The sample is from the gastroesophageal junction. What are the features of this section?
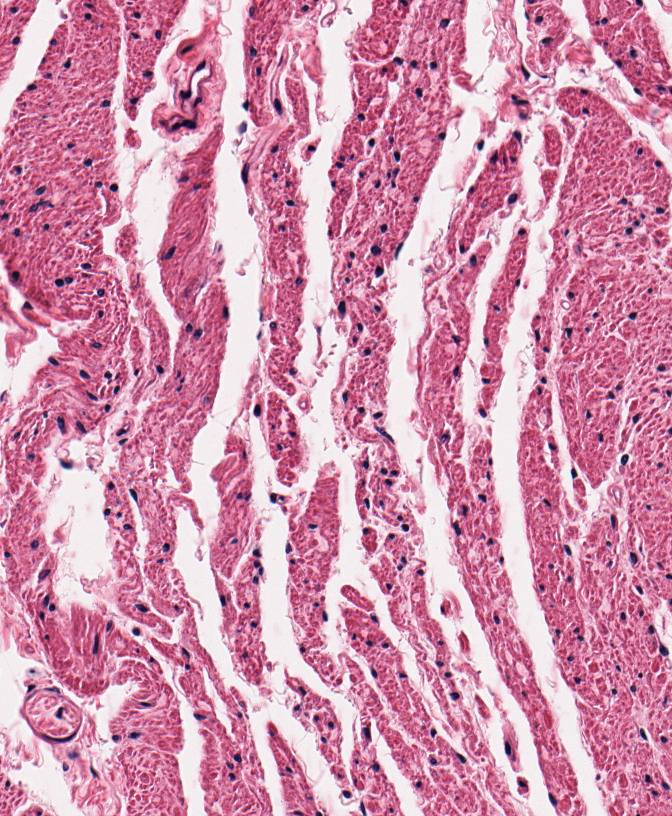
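Nothing but bundles of pink-staining muscle fibres fills the field, with no epithelium or glands. The fibre cytoplasm is deeply eosinophilic, with a fine granular to fibrillar texture, and small, dark, oval nuclei are scattered within the fibres throughout. Between the fibres lies only scant, pale, wispy connective tissue.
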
